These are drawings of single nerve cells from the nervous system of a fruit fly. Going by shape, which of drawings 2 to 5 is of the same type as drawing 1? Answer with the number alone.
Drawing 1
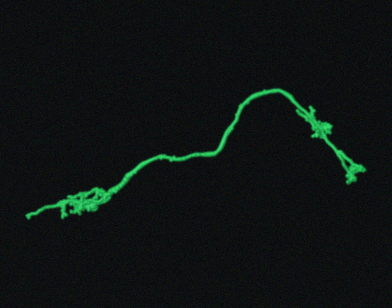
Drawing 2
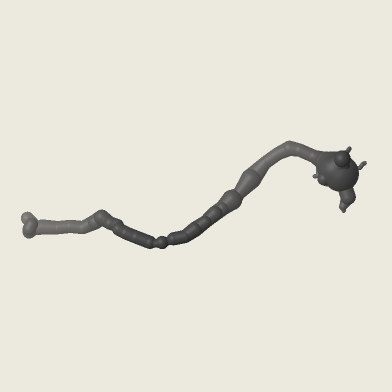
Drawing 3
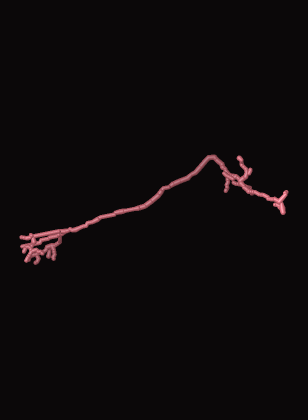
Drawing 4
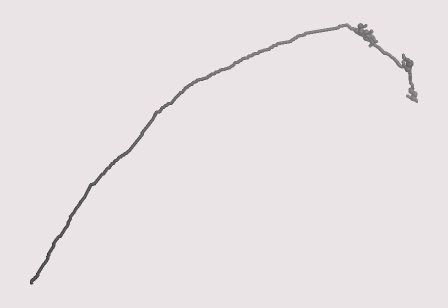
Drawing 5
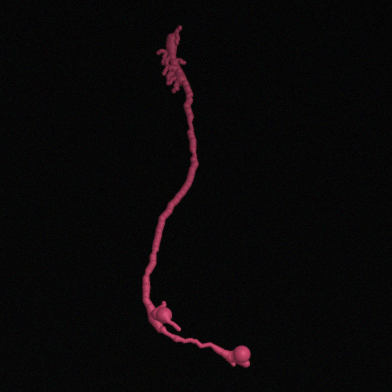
3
